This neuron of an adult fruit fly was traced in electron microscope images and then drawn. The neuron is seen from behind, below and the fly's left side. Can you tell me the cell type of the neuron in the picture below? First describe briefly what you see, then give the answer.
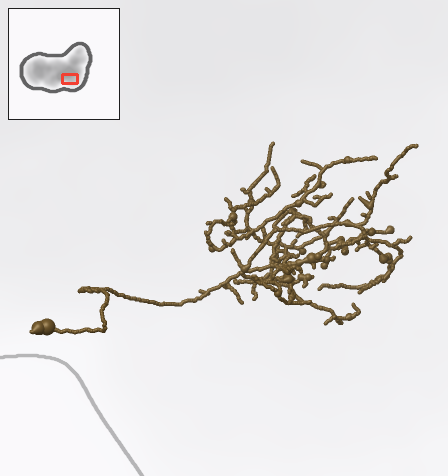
Dozens of branch ends can be seen. In this view it is wider than it is tall. It is a nerve-cord intrinsic neuron. The cell type is IN14A074.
